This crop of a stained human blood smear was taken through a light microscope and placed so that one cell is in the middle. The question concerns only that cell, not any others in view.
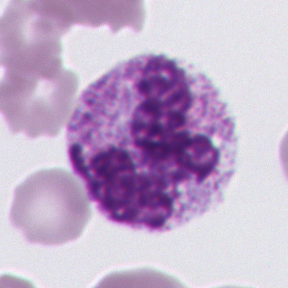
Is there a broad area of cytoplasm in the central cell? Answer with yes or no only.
Yes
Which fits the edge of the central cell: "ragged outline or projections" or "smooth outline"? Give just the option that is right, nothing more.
Smooth outline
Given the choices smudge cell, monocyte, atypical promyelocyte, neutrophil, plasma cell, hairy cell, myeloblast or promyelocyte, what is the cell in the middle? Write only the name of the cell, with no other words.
neutrophil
